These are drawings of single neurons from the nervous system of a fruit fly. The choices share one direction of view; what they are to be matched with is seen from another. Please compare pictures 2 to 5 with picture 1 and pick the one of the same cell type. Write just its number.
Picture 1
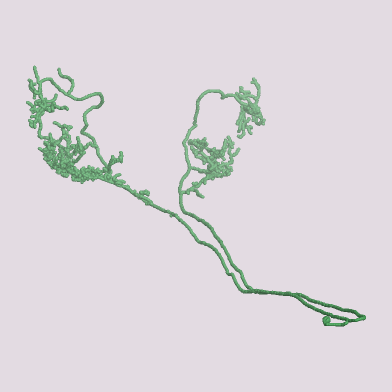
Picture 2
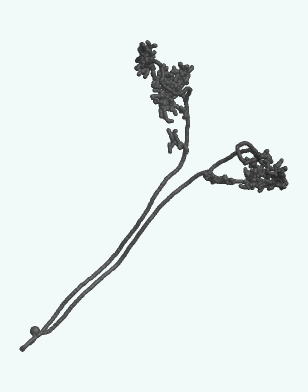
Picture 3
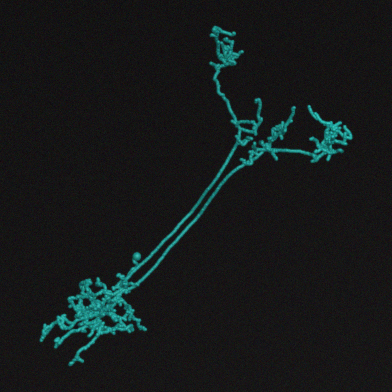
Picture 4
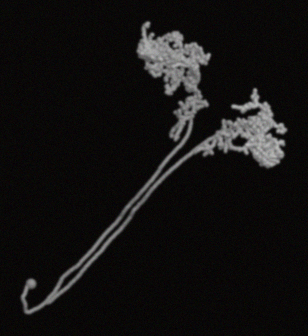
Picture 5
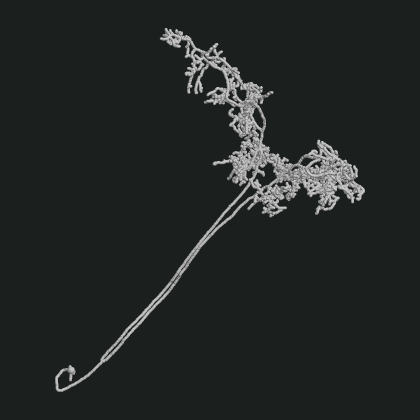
2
